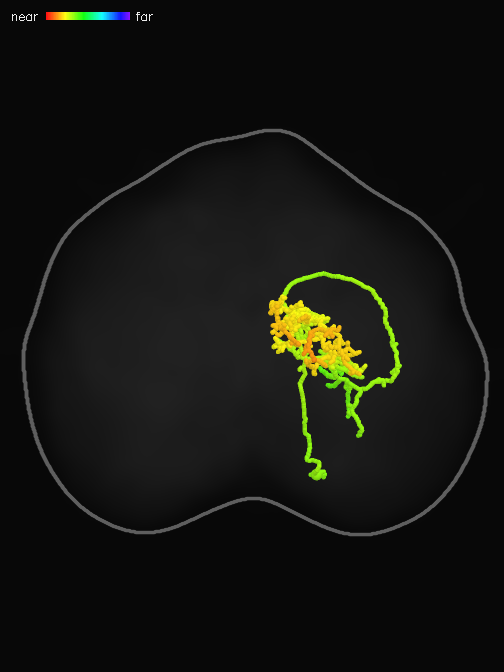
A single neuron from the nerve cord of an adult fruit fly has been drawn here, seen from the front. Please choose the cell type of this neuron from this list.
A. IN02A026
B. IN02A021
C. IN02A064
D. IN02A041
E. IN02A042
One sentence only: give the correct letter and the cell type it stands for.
Option D corresponds to IN02A041, the neuron's cell type.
